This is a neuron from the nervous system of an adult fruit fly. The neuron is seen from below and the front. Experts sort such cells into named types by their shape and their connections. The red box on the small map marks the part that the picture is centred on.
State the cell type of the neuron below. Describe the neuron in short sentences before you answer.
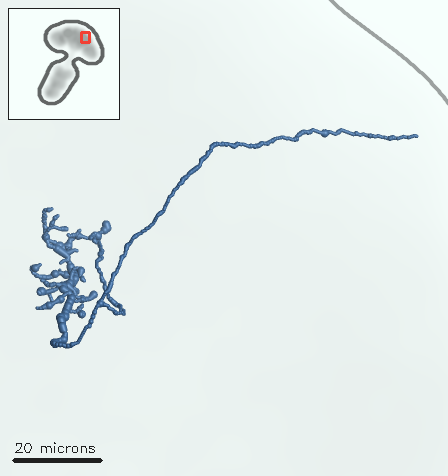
It is in the brain and does not reach the nerve cord. No cell body is drawn. From left to right in the picture it spans about 90 microns. This is a sensory neuron entering the brain. It is of cell type TRN_VP1m.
